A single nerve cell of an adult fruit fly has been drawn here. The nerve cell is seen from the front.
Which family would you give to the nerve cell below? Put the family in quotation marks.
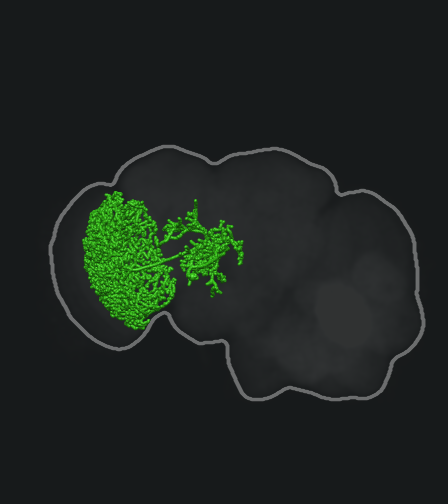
"OA"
